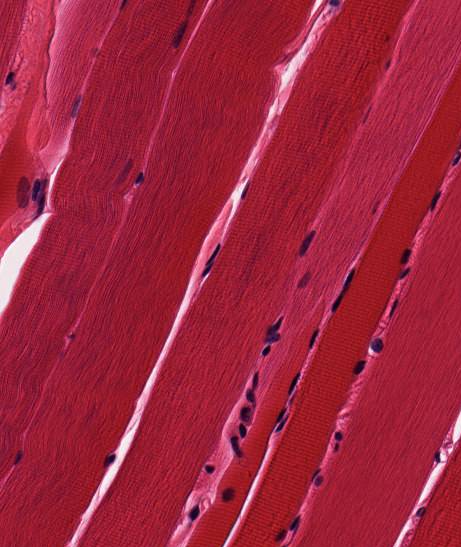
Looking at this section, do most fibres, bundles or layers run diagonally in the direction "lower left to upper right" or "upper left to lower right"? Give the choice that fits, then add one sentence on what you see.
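Lower left to upper right. Long parallel fibres run diagonally across the whole field from lower left to upper right.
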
